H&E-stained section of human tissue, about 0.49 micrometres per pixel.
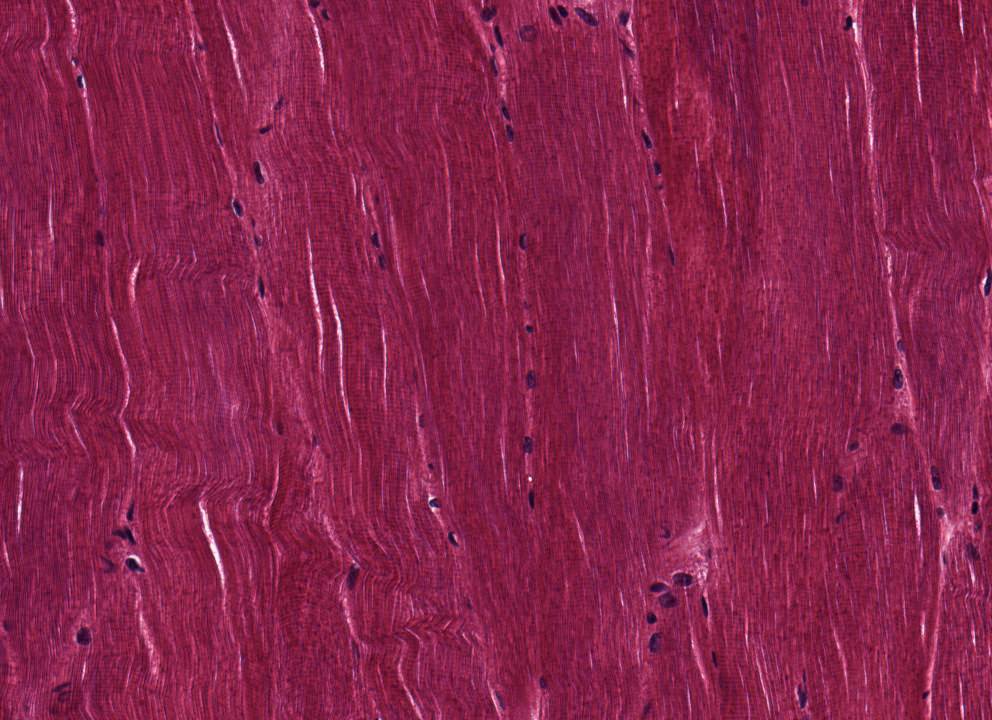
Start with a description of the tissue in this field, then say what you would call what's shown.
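Let's start with the overall layout: long, parallel muscle fibres fill the whole field, running roughly from top to bottom. Notice how they bend in a wavy zigzag, most markedly in the left half. The nuclei are dark, elongated ovals sitting at the edges of the fibres, not in their centres. Throughout, the fibre cytoplasm takes a deep pink-red stain. This is skeletal muscle.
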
